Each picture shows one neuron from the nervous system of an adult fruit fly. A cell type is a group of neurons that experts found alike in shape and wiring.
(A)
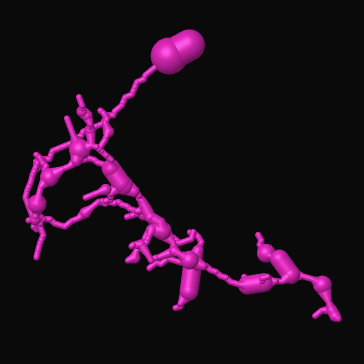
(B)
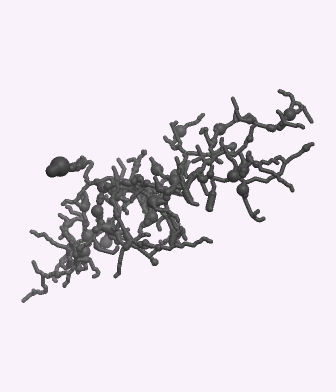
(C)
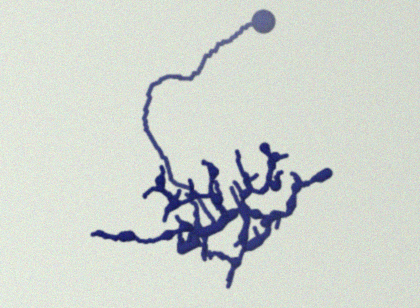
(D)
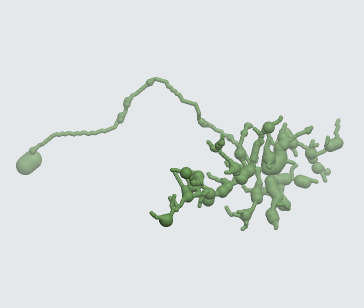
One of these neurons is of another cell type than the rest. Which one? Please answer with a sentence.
Picture B shows a neuron of another cell type.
